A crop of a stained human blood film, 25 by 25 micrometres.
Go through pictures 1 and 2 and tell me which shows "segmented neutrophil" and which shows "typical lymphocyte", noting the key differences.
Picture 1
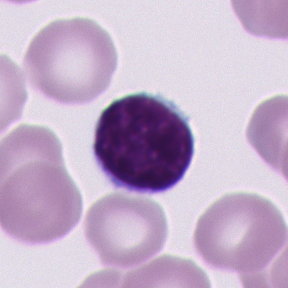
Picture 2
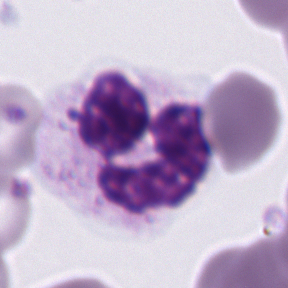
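Going by the nuclei, the typical lymphocyte is in picture 1 and the segmented neutrophil in picture 2. In the typical lymphocyte I see a round nucleus, about 8 micrometres across, filling nearly the whole cell of about 9 micrometres.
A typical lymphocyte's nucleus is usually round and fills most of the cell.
Its cytoplasm is only a very thin pale blue rim at the edge of the nucleus.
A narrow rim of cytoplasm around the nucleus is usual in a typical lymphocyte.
In the segmented neutrophil, by contrast, the nucleus is in lobes, arranged in a curve around a small pale gap in the middle. Both have dark purple, coarsely clumped chromatin, and in neither can I see nucleoli.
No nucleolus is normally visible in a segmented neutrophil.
The edges differ too: the lymphocyte is round to slightly oval and smooth, finely fuzzy at the upper right, while the neutrophil is roughly round with a smooth, faint edge. No vacuoles show in the segmented neutrophil's cytoplasm, and a red cell touches it on the right.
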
